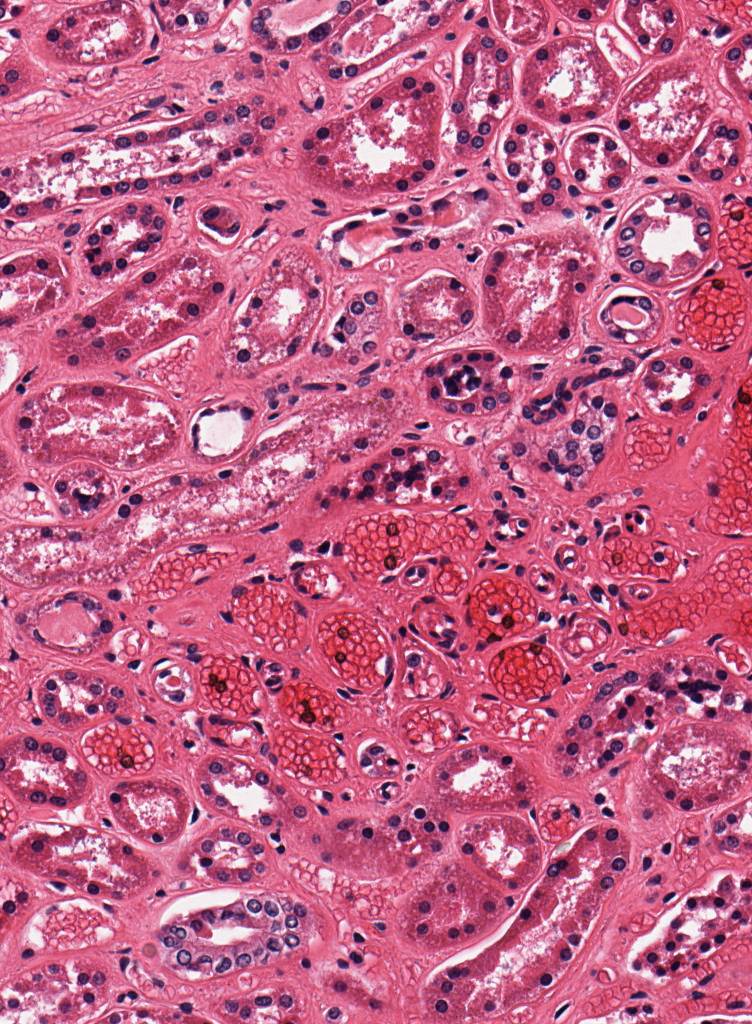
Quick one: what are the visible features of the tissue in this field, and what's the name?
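Larger tubules are lined by cuboidal to low columnar cells with abundant pink, granular cytoplasm. Smaller tubules, scattered among them, have round dark nuclei and paler, less granular cytoplasm. Scant pink stroma with scattered small dark nuclei lies between tubules. This is renal cortex.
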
